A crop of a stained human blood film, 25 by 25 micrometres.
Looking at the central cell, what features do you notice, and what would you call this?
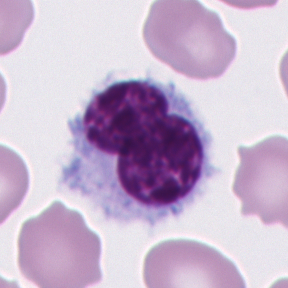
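The cell measures about 13 micrometres across, and its ragged border is fringed all round by fine hair-like projections. Its nucleus, about 12 by 8 micrometres, fills about 60% of the cell's area and holds dark purple chromatin condensed into coarse clumps. The cytoplasm is pale greyish-blue and forms its widest rim on the left side of the nucleus. This is a hairy cell.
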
